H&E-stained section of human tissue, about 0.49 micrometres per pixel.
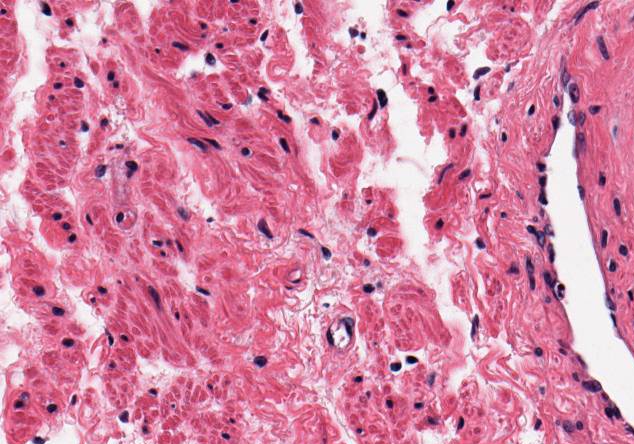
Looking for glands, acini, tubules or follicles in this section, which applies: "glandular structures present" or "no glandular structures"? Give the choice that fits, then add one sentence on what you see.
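No glandular structures. No epithelium or glands are present in the field.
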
